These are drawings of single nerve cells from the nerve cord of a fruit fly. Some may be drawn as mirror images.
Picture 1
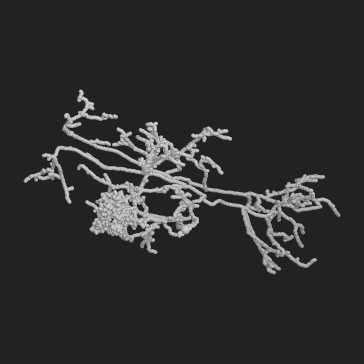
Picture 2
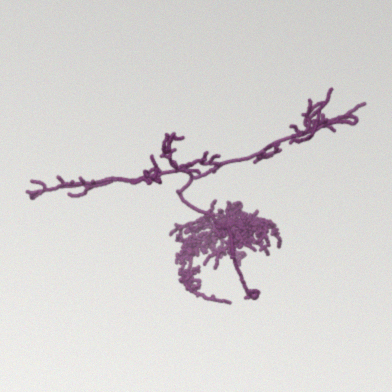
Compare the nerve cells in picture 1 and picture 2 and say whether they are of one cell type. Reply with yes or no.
no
